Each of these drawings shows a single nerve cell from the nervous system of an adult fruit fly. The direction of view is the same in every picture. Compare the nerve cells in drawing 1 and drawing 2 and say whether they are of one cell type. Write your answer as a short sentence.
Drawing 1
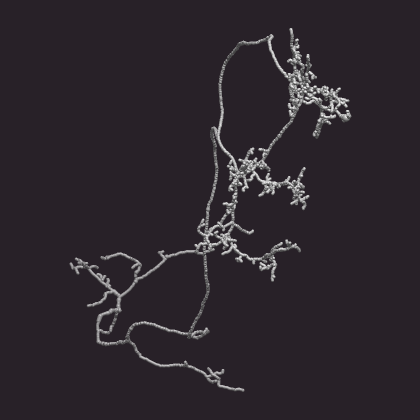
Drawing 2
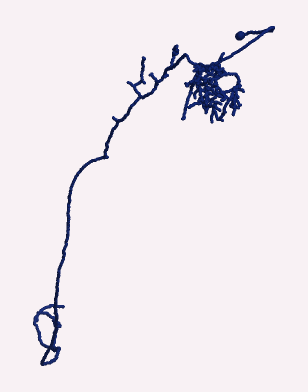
They are of different cell types.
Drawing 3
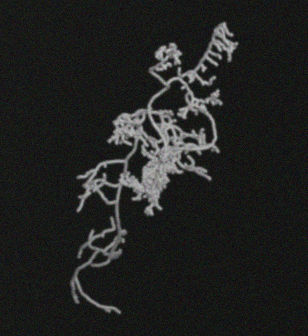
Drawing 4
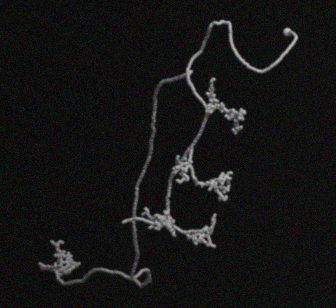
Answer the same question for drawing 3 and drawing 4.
They are of different cell types.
